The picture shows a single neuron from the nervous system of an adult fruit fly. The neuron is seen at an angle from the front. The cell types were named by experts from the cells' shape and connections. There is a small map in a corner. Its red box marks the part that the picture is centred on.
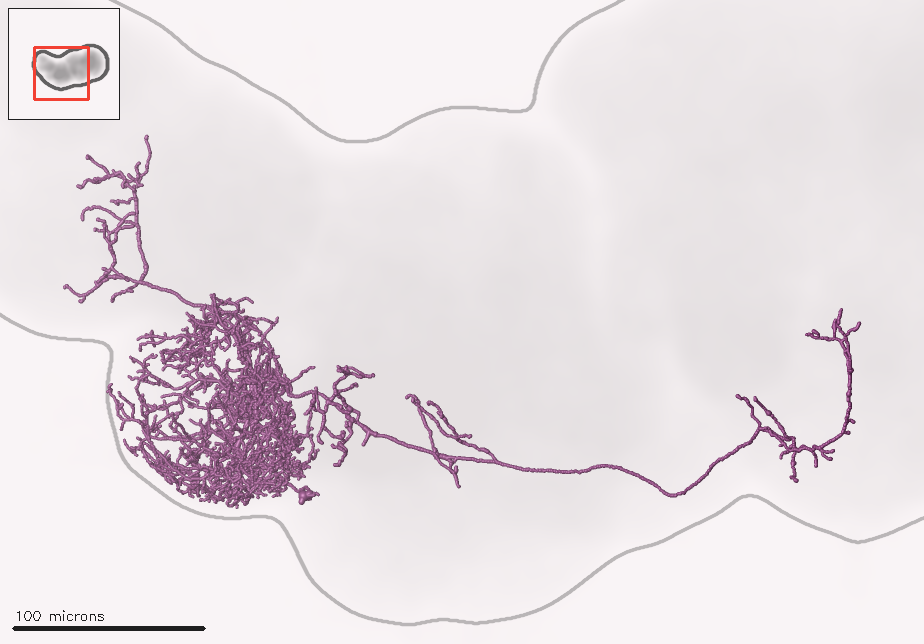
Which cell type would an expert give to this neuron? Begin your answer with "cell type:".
cell type: AN04B001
